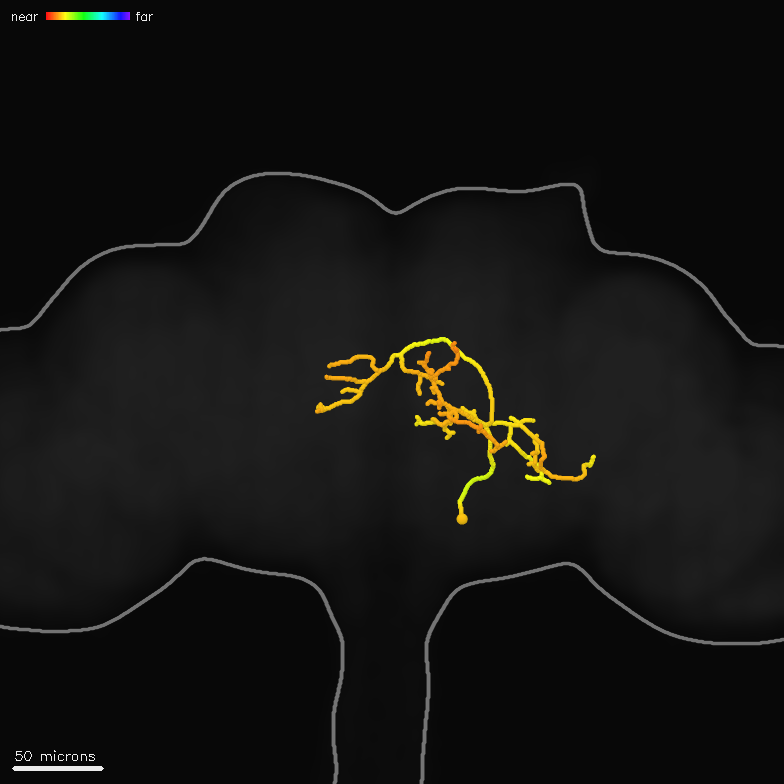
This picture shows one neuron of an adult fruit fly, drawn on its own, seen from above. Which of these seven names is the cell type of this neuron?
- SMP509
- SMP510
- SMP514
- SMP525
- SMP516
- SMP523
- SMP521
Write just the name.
SMP521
